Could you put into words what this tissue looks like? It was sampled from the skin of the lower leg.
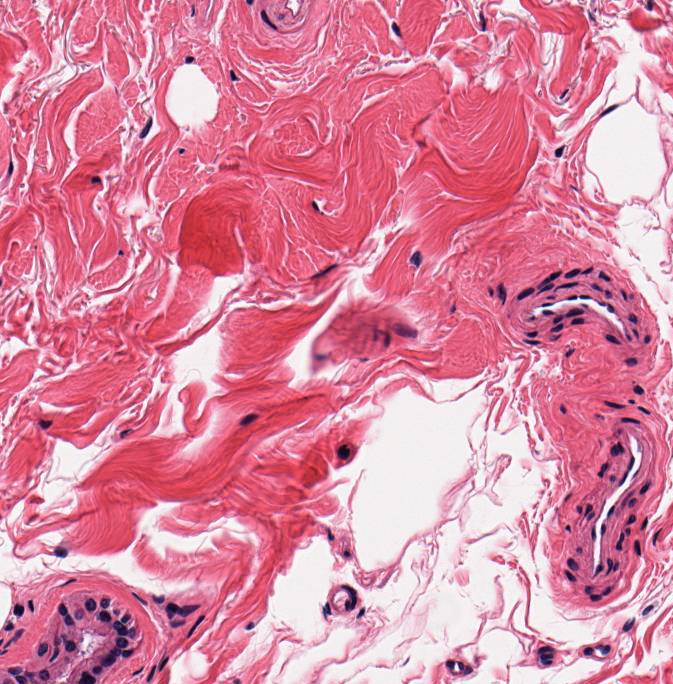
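Note the thick, wavy, pink-staining collagen bundles running in many directions across most of the field. Sparse small dark elongated nuclei lie between them. On the right, a curved vessel with a slit-like lumen has many elongated dark nuclei in its wall. There is no surface epithelium.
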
